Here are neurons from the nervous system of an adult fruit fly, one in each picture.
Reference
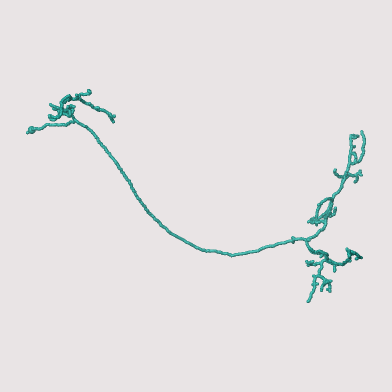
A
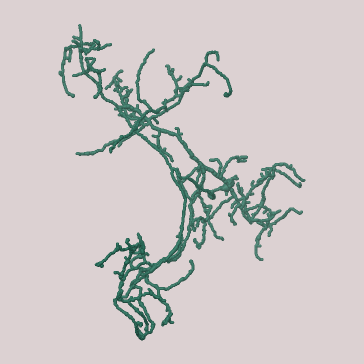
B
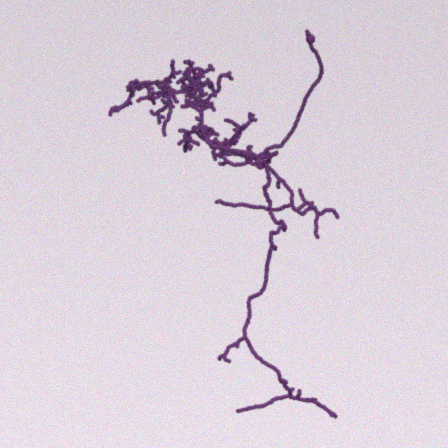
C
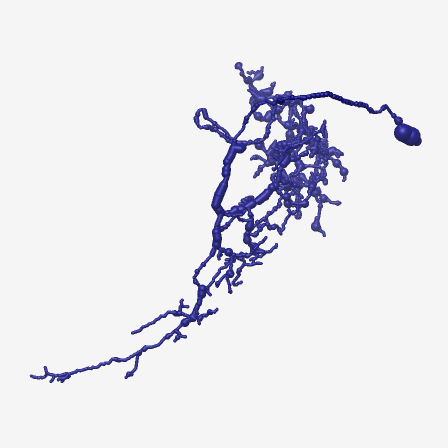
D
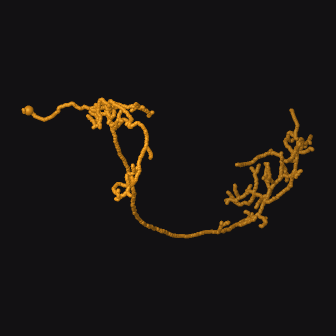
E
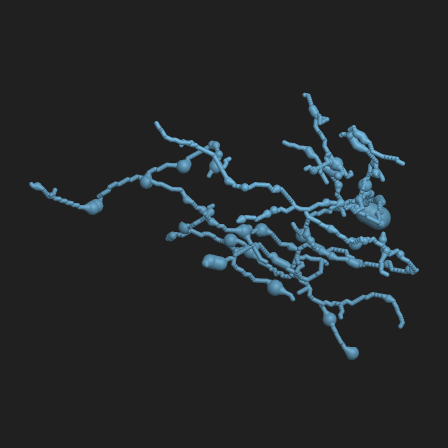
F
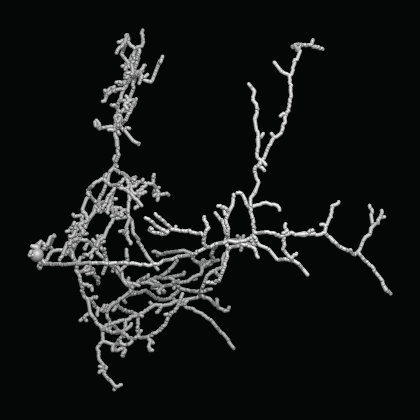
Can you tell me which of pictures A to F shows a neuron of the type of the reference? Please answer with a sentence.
Picture D shows a neuron of the same cell type.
